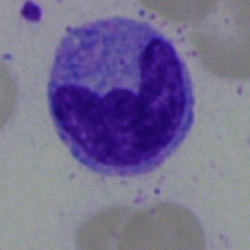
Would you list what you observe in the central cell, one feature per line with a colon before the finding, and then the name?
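Nucleus: horseshoe-curved, along the bottom and up the right side
Concavity: faces the upper left, where the cytoplasm is widest
Cytoplasm: pale lilac-blue
Granules: fine, pinkish, scattered in the upper left
Identification: monocyte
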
